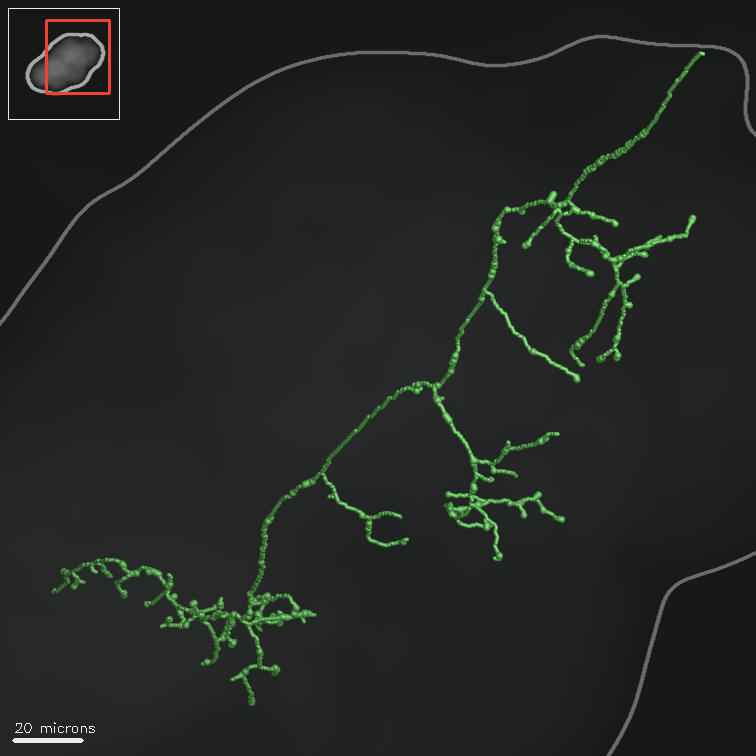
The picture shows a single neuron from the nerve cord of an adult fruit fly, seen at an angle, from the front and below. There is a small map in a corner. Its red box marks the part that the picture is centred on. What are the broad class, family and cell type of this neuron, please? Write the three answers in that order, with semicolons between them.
descending neuron; hemilineage WEDd1; DNae008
